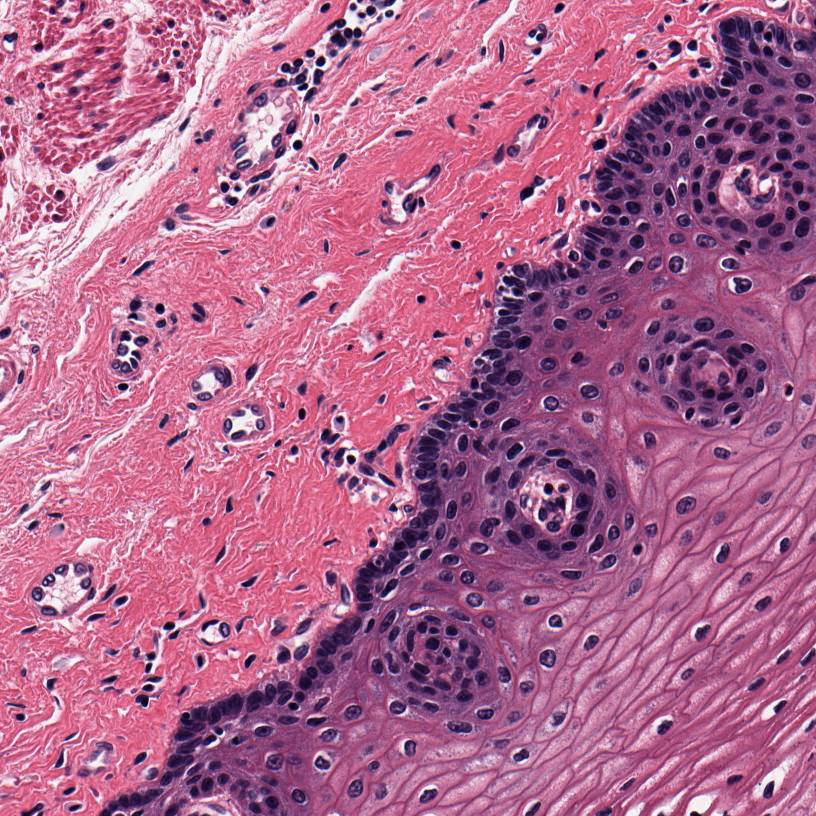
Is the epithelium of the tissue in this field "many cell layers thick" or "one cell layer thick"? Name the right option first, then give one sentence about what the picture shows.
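Many cell layers thick. A stratified epithelium fills the right part of the field and connective tissue fills the left, with the boundary running diagonally from upper right to lower left.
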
